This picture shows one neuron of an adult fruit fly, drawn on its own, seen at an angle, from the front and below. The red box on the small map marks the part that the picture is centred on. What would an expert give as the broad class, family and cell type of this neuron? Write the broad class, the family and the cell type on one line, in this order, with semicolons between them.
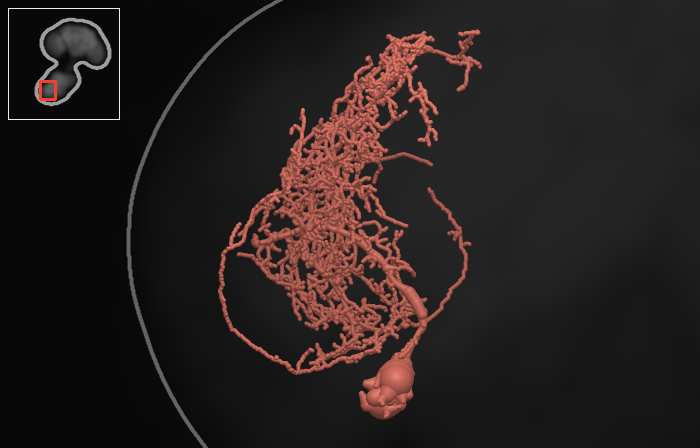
motor neuron of the nerve cord; MNad; MNad23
